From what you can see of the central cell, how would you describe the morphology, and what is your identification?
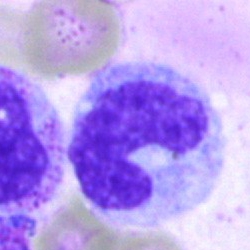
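Nucleus horseshoe-shaped, with a deep notch open to the right; nucleoli not visible. A moderate rim of pale grey-blue cytoplasm surrounds it, without coarse granules. Identification: band neutrophil.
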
